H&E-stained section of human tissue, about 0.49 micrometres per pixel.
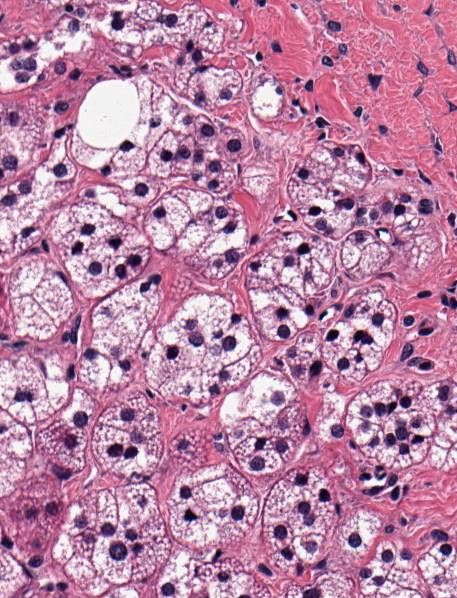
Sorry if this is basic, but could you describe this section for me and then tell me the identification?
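Nests of cells show abundant pale cytoplasm, finely vacuolated and foamy, with small, round, dark nuclei. Dense pink fibrous tissue with scattered spindle-shaped nuclei occupies the upper right corner. Near the top left is a single large, round, clear space. The tissue is adrenal gland.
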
